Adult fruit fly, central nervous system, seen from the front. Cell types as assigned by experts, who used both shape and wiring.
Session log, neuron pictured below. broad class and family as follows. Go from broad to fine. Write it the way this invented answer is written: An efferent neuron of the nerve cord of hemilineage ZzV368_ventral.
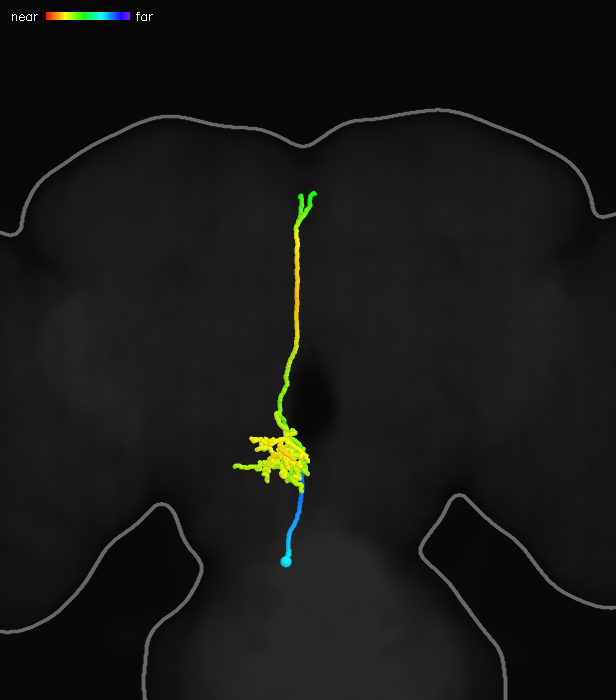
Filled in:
A central-brain intrinsic neuron of hemilineage LB5.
